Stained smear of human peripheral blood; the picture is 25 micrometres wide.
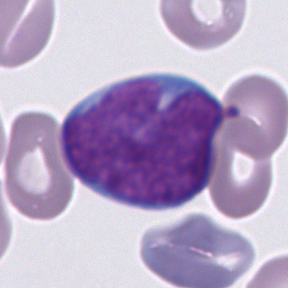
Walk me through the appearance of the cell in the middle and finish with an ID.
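The nucleus fills about 80% of the cell's area. Chromatin: fine, evenly spread, no coarse clumps. The cytoplasm is a thin blue rim, best seen along the upper left and lower edges, and contains no vacuoles. A small dark knob juts from the right end of the cell. This is a myeloblast.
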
